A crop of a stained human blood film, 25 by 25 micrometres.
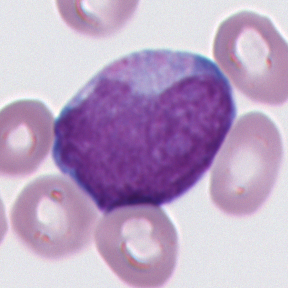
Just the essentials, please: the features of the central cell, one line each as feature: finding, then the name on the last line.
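Size: about 17 by 14 micrometres, I reckon
Nucleus: fills about 80% of the cell's area
Nuclear outline: a shallow indentation on the upper side
Chromatin: finely granular, evenly spread
Upper cytoplasm: widest here, forming a pale zone
Left edge: a narrow rim of blue cytoplasm
Name: atypical promyelocyte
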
